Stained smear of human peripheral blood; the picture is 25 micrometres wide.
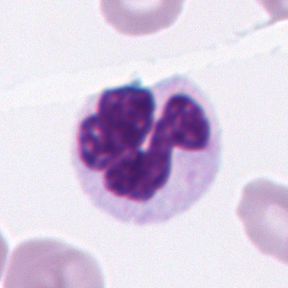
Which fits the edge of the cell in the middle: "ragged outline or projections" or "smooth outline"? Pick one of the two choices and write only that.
Smooth outline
